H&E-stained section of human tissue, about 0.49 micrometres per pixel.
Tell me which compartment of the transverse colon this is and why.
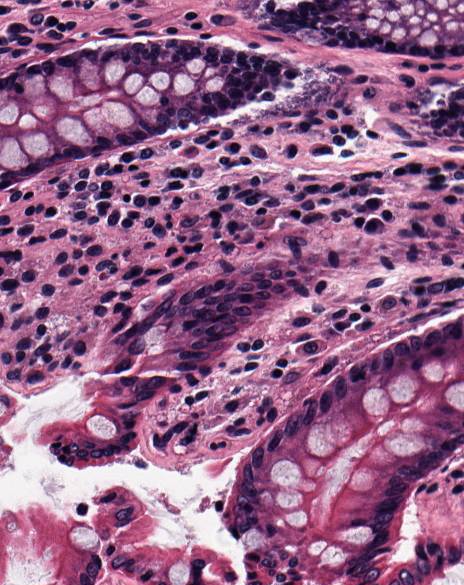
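The field shows colonic mucosa. Its goblet cells contain rounded, pale, almost clear mucin vacuoles, and the glands have dark, elongated epithelial nuclei set at the cell base, away from the lumen.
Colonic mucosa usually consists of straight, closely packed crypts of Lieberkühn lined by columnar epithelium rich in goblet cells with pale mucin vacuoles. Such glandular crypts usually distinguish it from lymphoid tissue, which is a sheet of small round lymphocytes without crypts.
An irregular white empty space lies at the lower left, and no fat cells are present.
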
